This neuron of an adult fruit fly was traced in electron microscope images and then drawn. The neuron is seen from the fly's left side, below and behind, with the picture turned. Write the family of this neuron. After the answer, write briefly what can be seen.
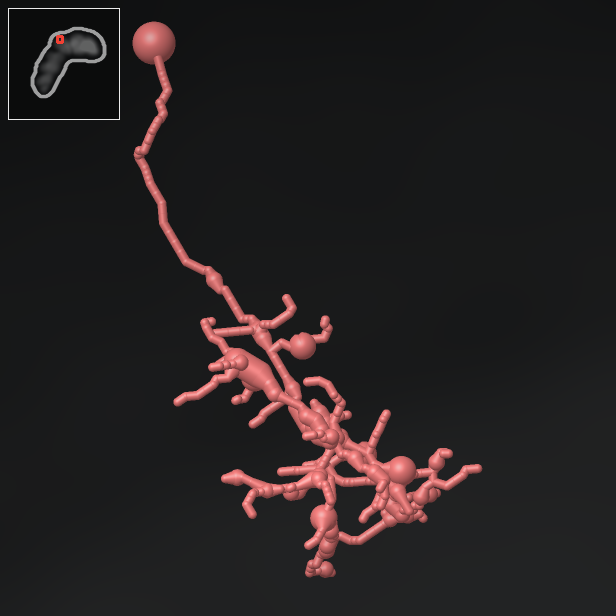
Its family is Dm. It is an optic-lobe intrinsic neuron. Its cell body lies at the upper left of the picture. In this view it is taller than it is wide.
